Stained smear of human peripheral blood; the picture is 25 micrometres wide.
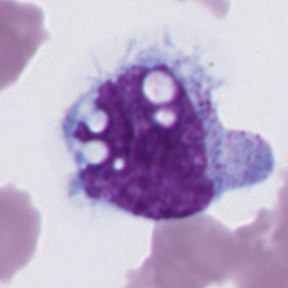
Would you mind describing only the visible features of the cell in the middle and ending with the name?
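Look at the upper edge first: fine hair-like projections extend from it. The dark purple nucleus fills most of the cell, and several round clear vacuoles lie within that dark-staining area. On the right, the pale bulge holds fine pinkish-purple granules. This cell is a monocyte.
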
